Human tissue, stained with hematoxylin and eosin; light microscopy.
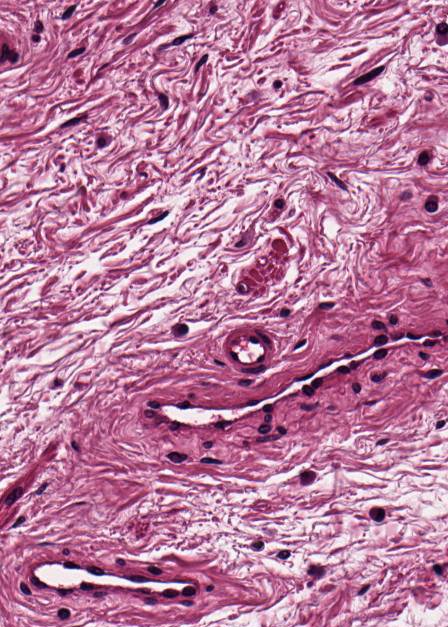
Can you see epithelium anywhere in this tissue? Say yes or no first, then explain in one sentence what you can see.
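No. No epithelium is present anywhere in the field.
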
